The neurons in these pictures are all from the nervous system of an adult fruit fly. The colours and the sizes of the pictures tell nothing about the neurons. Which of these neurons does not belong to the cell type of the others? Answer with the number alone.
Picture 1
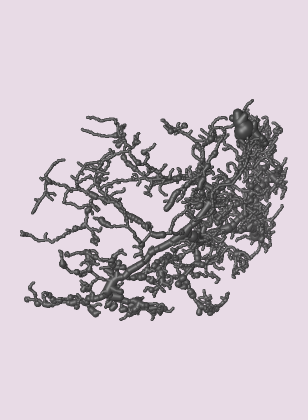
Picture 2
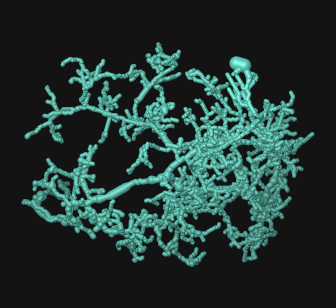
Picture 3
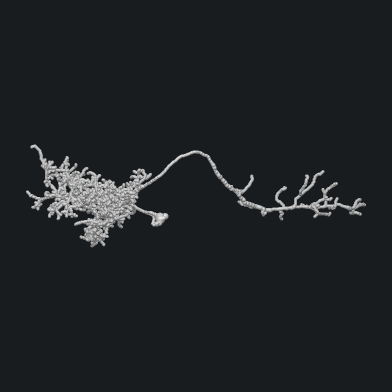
3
